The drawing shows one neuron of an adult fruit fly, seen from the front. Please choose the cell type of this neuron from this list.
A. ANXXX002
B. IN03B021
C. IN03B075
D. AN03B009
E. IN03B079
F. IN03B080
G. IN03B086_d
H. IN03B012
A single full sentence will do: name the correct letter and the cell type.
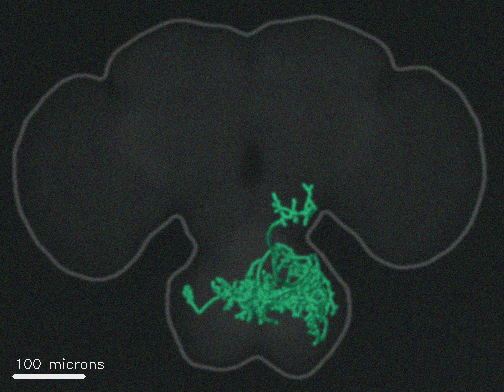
Being of cell type ANXXX002, the neuron matches option A.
